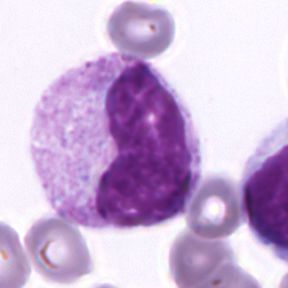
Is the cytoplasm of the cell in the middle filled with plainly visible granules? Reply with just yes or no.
Yes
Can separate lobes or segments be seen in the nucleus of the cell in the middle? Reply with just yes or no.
No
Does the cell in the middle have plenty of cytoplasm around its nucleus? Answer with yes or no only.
Yes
